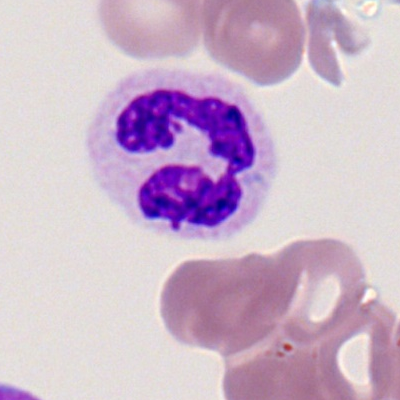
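Segmented neutrophil, the cell in the middle: the nucleus curves, I notice, in a C shape opening toward the left. Its upper and lower masses are joined by a narrow strand on the right side. The abundant cytoplasm is pale pinkish-lilac, with fine, faint granules.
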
